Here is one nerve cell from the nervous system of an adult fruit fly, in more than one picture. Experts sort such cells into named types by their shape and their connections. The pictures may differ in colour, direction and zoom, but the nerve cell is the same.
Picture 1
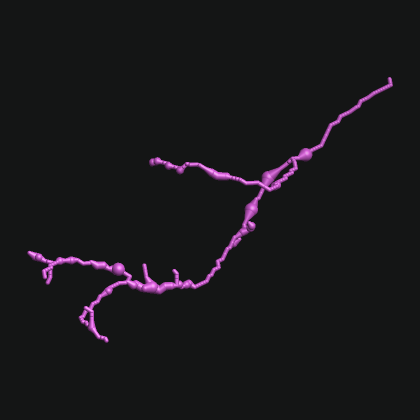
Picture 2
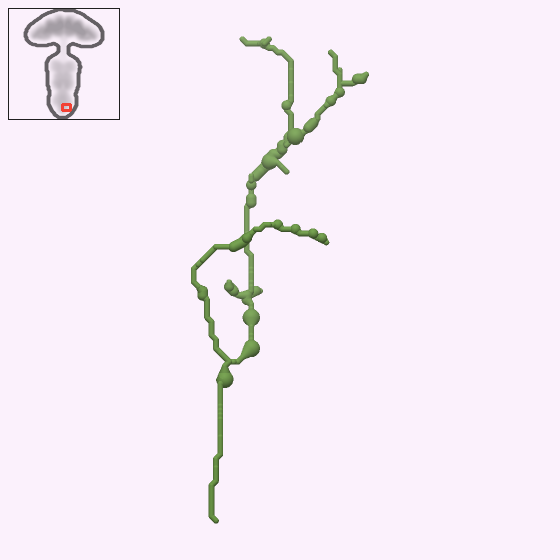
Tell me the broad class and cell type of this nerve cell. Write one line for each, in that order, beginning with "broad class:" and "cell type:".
broad class: sensory neuron entering the nerve cord
cell type: SNxx33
